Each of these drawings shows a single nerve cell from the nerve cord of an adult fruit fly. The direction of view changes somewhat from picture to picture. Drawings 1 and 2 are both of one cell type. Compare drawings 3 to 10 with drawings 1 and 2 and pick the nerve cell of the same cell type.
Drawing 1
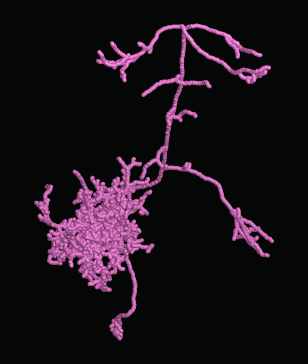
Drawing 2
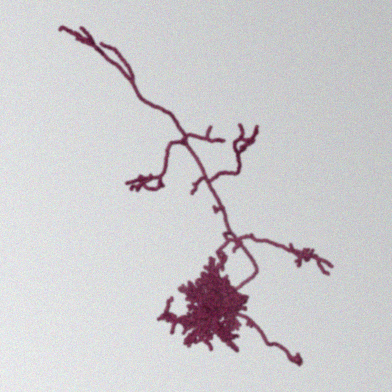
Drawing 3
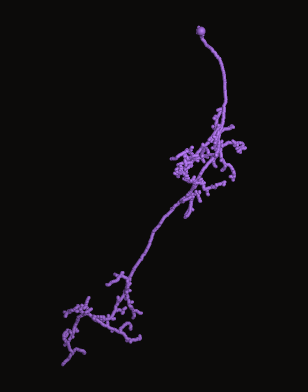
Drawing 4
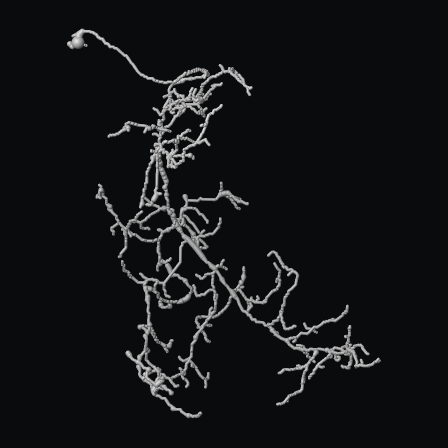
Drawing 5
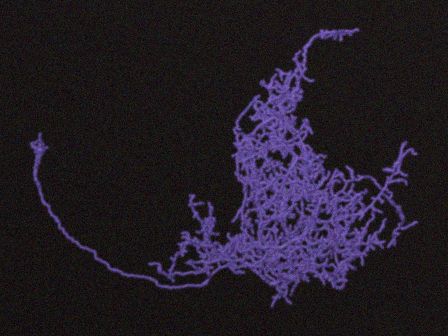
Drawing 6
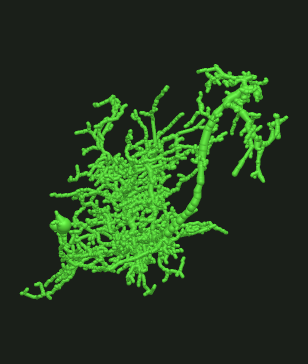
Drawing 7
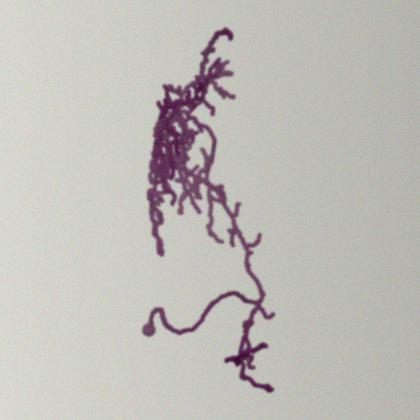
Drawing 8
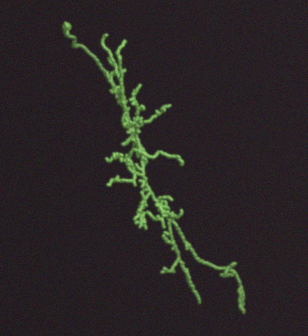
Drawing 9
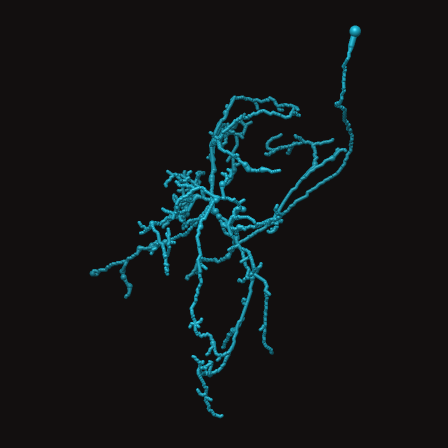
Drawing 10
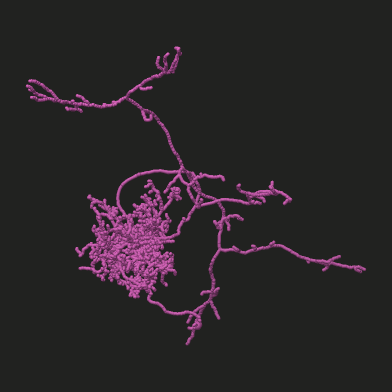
10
